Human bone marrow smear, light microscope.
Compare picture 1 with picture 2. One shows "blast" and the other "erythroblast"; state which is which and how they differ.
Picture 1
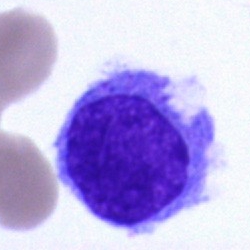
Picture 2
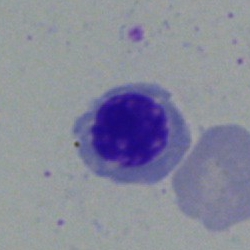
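Quick answer: picture 1's the blast, picture 2's the erythroblast. In the blast, the nucleus fills most of the cell and leaves only a narrow rim of cytoplasm, a bit wider on the upper right than on the lower left.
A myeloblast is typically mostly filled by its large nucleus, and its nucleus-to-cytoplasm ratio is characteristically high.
The erythroblast has a moderate rim of pale blue cytoplasm round its nucleus instead. Chromatin's deep purple in both, but the blast's has a fine mottled texture, while the erythroblast's looks dense, with scattered small pale spots.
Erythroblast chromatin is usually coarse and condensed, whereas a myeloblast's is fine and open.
Edges differ too: the blast's border is ragged and frayed along the top and upper right, while the erythroblast is roughly round with a slightly uneven edge. Neither shows granules in its cytoplasm.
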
